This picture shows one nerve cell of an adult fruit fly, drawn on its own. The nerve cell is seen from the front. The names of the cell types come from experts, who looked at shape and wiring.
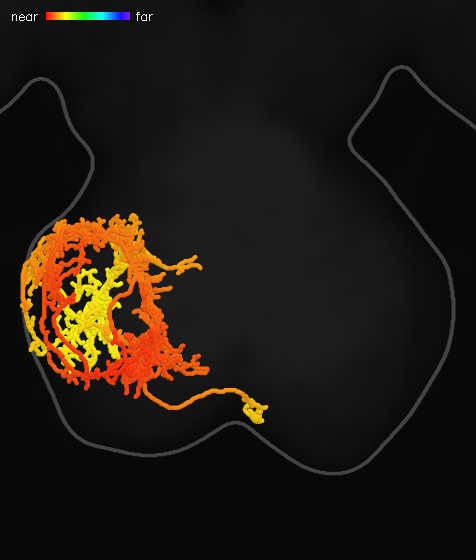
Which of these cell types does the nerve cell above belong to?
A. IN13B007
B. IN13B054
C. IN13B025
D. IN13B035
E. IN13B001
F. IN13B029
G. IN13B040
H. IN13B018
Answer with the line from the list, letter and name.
E. IN13B001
